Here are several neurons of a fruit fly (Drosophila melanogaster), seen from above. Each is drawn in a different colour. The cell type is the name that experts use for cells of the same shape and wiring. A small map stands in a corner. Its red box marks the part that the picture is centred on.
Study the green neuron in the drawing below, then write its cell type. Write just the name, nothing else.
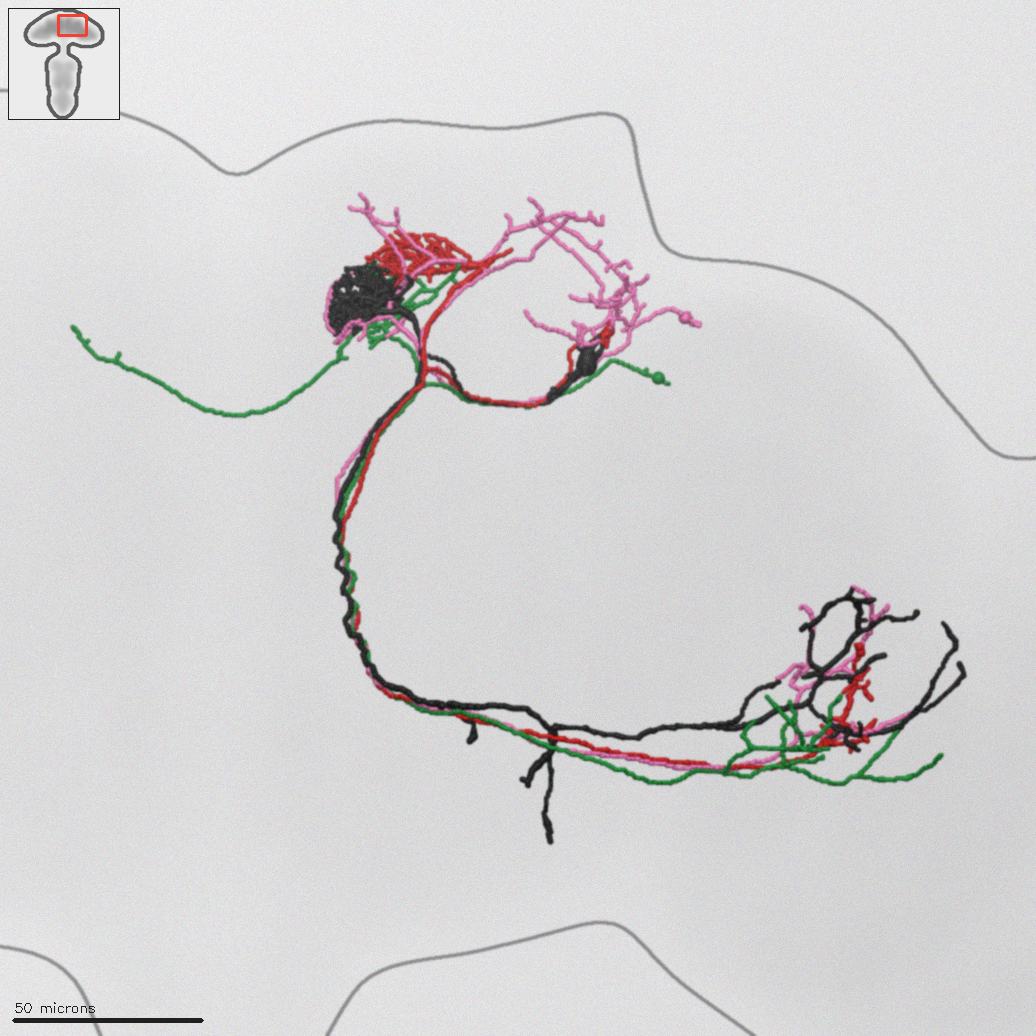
VM6_lvPN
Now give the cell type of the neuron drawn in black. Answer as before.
VC5_lvPN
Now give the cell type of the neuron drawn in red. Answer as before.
VM4_lvPN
